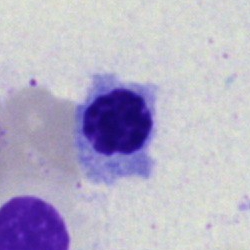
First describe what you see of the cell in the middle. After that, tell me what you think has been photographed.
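Notice how angular the outline is, with squared-off corners instead of a smooth curve. The chromatin's dense, dark purple and coarsely clumped. The cytoplasm is pale blue, and its rim is wider below the nucleus than above it. It's an erythroblast.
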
